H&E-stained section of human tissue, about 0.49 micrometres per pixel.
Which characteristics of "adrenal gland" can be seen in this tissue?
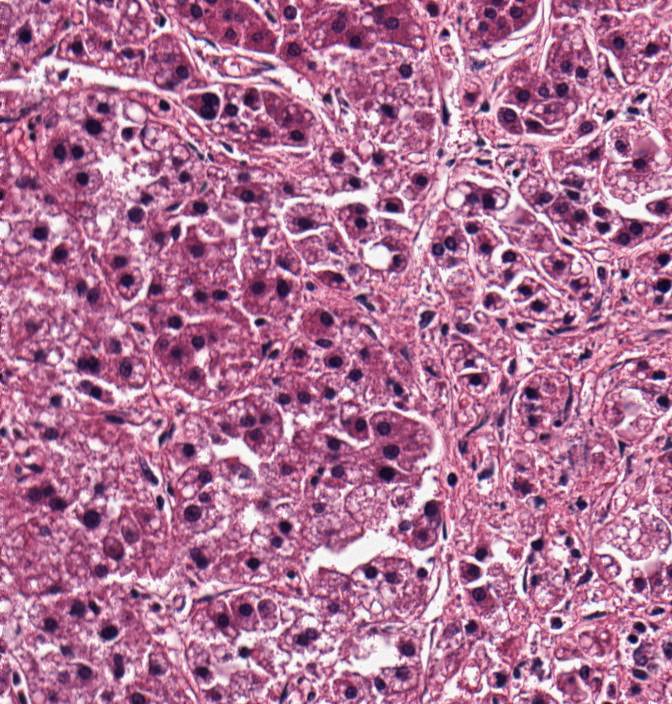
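Adrenal gland. Whole field: large polygonal cells packed in nests and broad cords, separated by thin slit-like spaces. Cytoplasm abundant, pink, finely granular; many cells hold small clear vacuoles. Roughly vertical band of thin fibrous strands with elongated spindle-shaped nuclei through centre-right.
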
